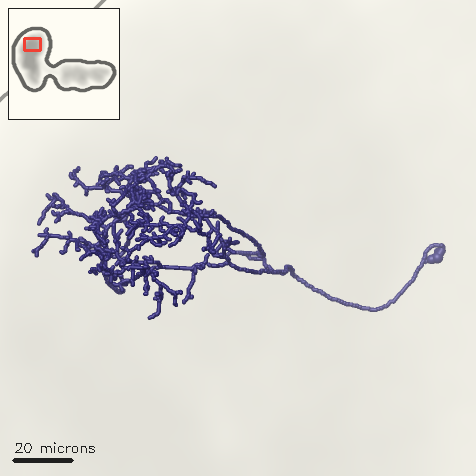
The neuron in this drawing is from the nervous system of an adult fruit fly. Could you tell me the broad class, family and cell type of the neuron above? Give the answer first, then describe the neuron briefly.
It is a central-brain intrinsic neuron. Its family is hemilineage VLPp&l1_anterior. Its cell type is AVLP465. Its cell body lies on the right of the picture. From left to right in the picture it spans about 140 microns. The picture shows dozens of branch ends.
